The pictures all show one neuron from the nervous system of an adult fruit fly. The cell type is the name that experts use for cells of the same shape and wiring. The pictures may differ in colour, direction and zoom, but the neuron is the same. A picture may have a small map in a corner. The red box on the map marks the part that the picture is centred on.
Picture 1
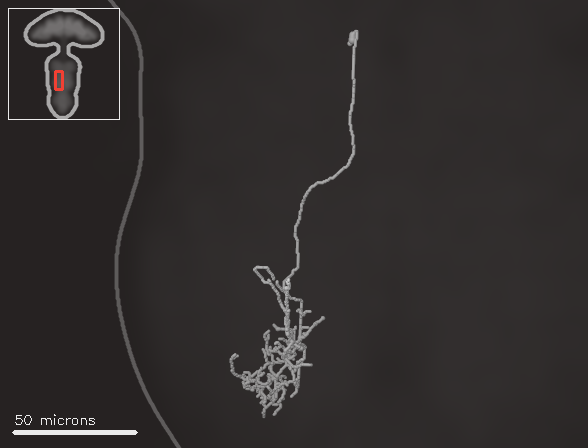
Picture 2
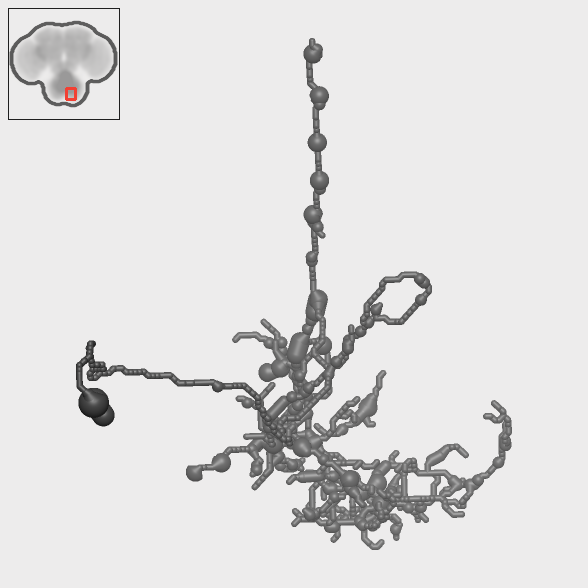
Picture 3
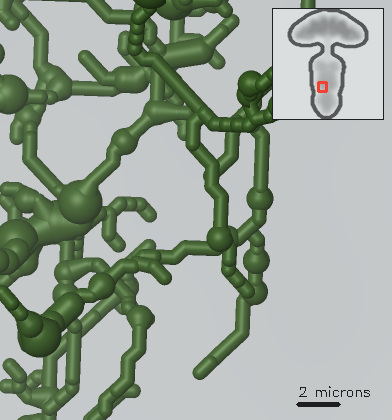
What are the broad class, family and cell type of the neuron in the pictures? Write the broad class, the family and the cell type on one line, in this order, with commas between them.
nerve-cord intrinsic neuron, hemilineage 14A, IN14A118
